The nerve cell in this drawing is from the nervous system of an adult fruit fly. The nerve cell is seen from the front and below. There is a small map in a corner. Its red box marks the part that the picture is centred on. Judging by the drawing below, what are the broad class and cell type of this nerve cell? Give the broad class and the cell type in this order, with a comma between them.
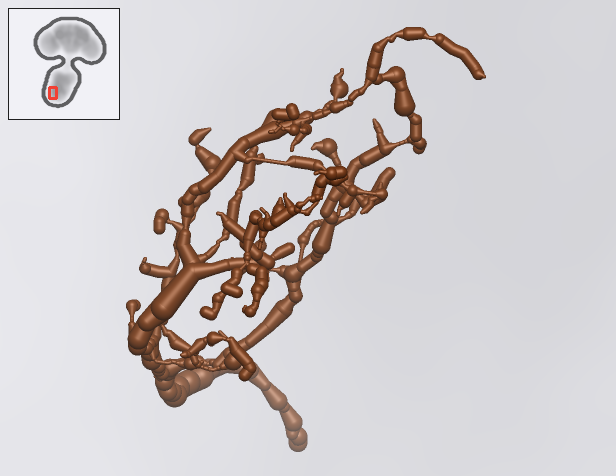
sensory neuron entering the nerve cord, SNxx11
